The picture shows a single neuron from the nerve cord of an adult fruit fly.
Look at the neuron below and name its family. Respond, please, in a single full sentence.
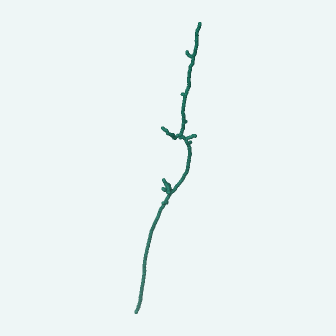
Under the family hemilineage MX3 is grouped this neuron.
